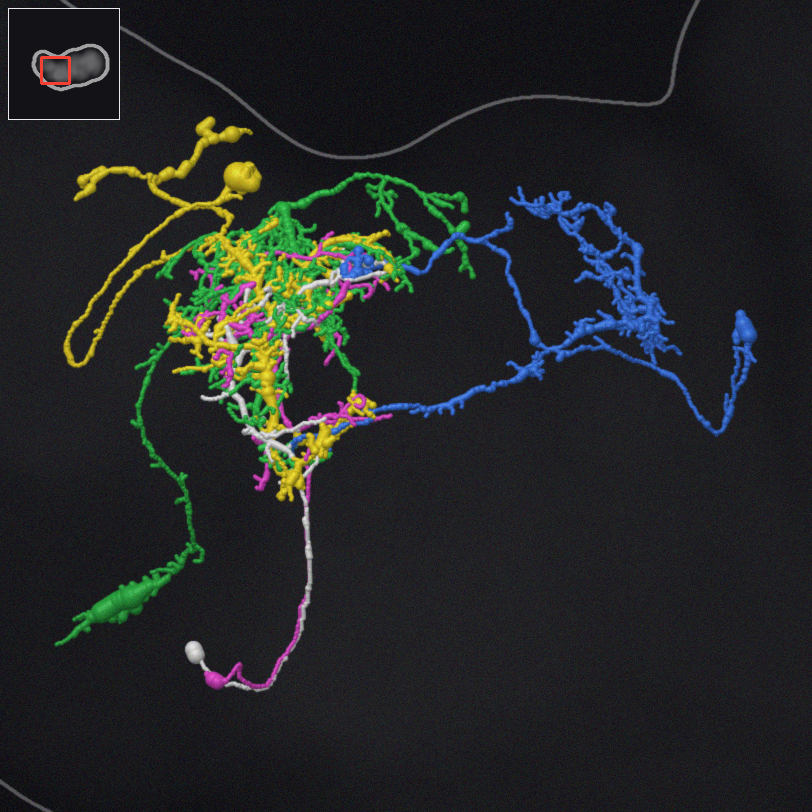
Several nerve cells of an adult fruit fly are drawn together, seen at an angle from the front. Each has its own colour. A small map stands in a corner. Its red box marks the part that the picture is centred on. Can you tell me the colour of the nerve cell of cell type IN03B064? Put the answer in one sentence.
The colour is white.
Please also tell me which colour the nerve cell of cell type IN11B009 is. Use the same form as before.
The colour is blue.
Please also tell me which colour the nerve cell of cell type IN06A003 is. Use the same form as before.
The colour is green.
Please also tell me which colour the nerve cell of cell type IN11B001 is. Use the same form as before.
The colour is yellow.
